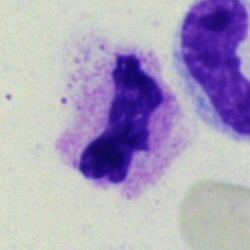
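Segmented neutrophil at the centre of this stained smear of bone marrow. Notice how dark purple and dense the chromatin is, with little visible structure. No nucleoli are visible, and the cytoplasm shows no vacuoles.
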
